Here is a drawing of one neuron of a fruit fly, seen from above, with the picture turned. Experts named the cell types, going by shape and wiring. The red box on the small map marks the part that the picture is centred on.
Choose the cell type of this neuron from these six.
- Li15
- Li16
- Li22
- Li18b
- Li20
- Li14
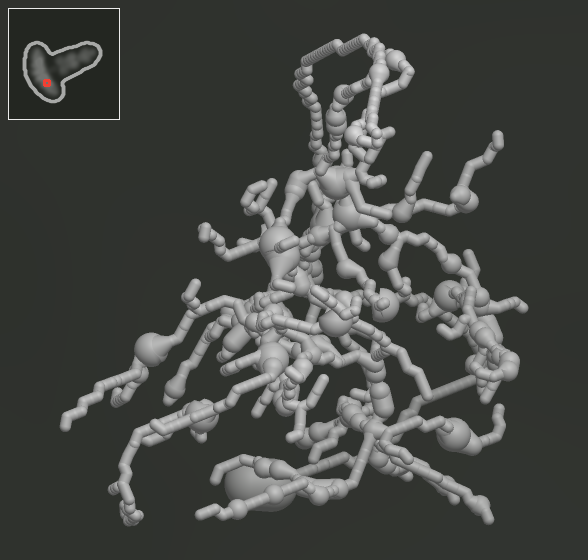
Li22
